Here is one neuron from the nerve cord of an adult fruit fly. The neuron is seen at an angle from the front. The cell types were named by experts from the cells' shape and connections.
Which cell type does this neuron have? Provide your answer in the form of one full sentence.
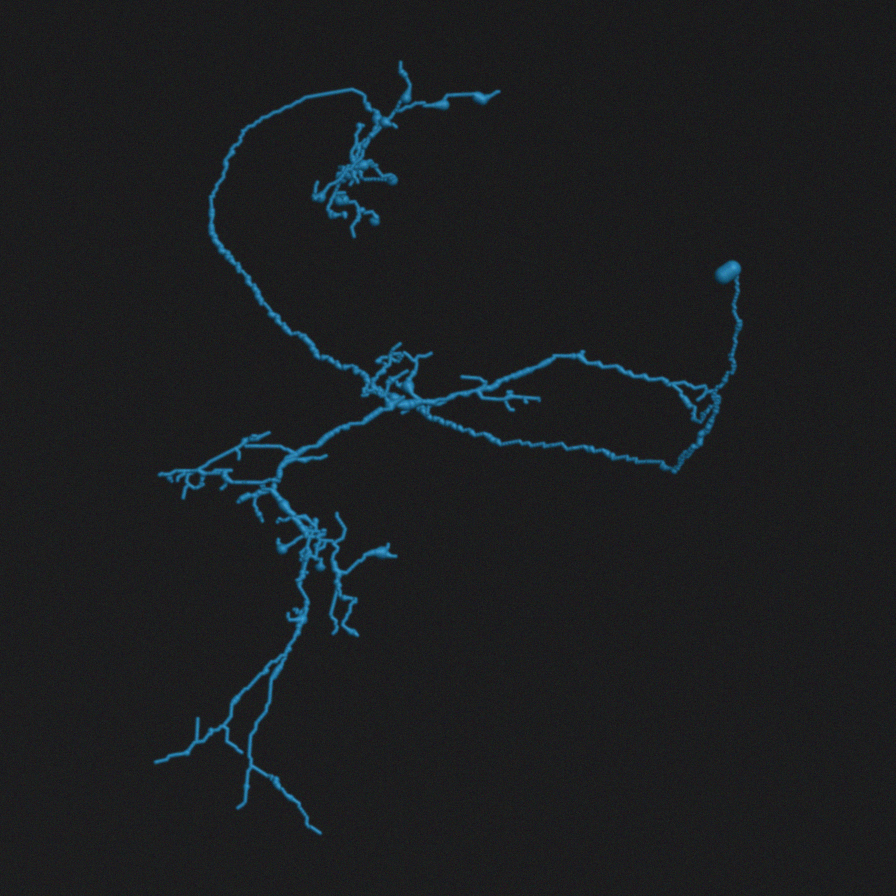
It is IN01A088 that this neuron is, by cell type.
